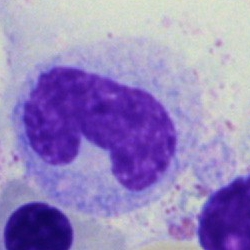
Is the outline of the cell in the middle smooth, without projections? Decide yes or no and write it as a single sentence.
Yes, there is a smooth outline around the cell, free of projections.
